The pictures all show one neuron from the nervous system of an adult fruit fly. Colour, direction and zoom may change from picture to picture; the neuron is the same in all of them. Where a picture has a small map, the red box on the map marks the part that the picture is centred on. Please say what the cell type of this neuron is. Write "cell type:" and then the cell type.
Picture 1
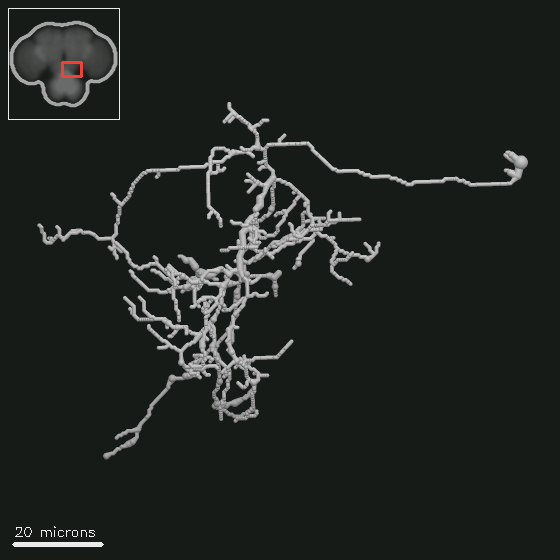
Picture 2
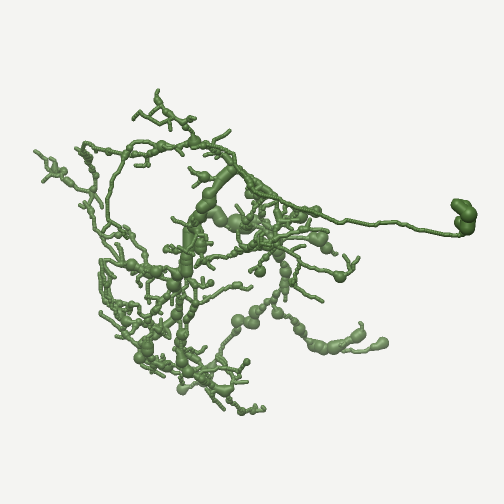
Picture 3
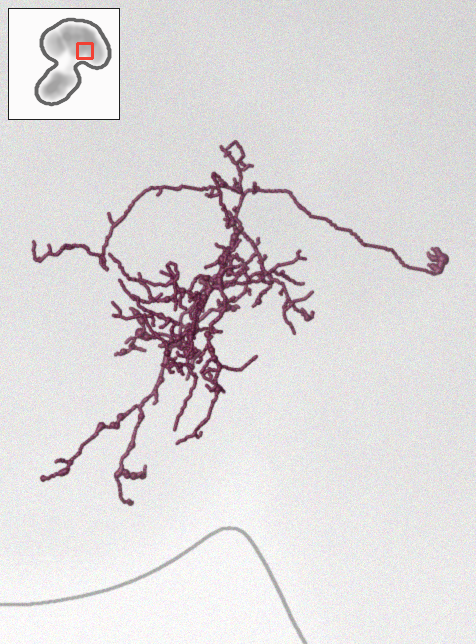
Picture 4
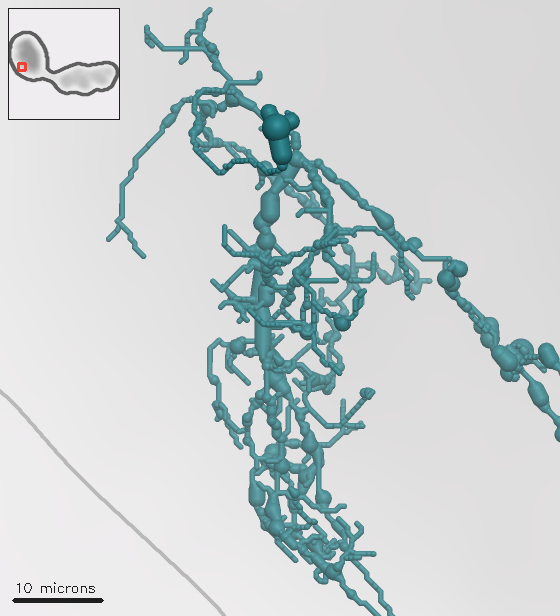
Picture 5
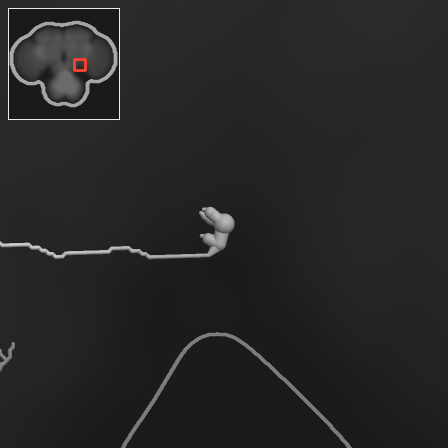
cell type: GNG412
